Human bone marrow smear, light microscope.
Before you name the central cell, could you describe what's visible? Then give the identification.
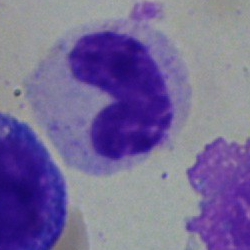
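The cell has a roughly round, smooth outline. Its nucleus lies off-centre toward the right side and is kidney-shaped, with a deep notch that opens to the left. The cytoplasm is abundant and pale lilac-grey. It is a band neutrophil.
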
